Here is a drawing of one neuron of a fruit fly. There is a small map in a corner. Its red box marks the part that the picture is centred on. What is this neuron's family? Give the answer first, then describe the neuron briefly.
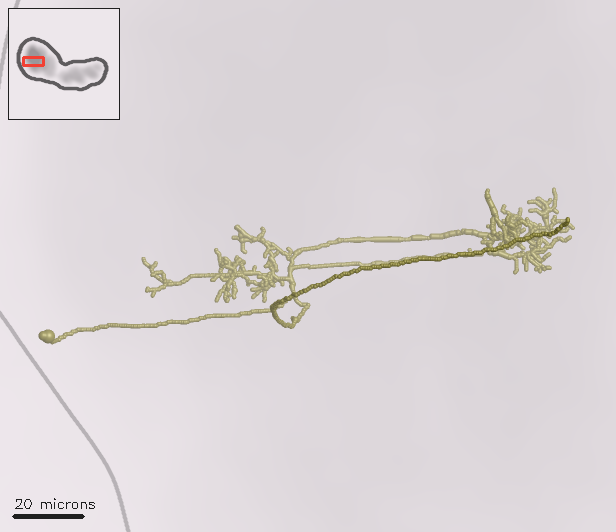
The family is TmY. This is a visual projection neuron. By the scale bar it is about 150 microns wide in this view. The picture shows dozens of branch ends.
